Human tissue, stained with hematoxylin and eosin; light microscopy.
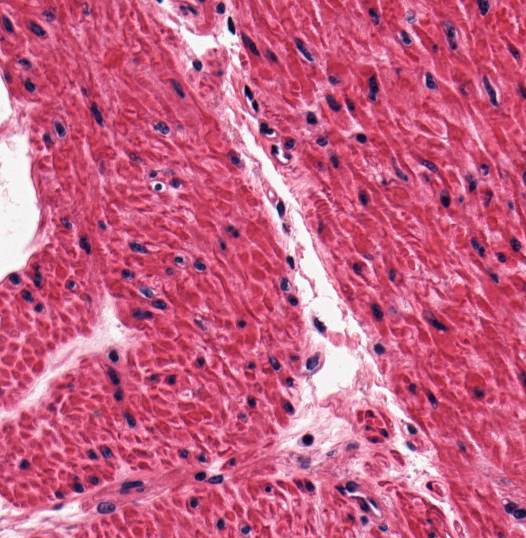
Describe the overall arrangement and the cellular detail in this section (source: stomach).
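Notice that densely packed, deeply pink muscle fibres fill nearly the whole field. Now follow the narrow pale cleft running diagonally from the top centre towards the lower right: it holds loose connective tissue and a few flattened nuclei. In the lower half, a thin pale strand of connective tissue runs in from the left edge, separating bundles of fibres. You will find no fat cells anywhere.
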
